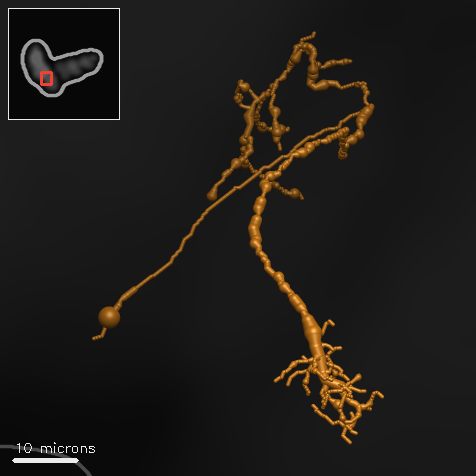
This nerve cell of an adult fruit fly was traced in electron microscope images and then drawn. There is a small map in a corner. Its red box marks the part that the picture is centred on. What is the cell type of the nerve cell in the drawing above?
LC12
